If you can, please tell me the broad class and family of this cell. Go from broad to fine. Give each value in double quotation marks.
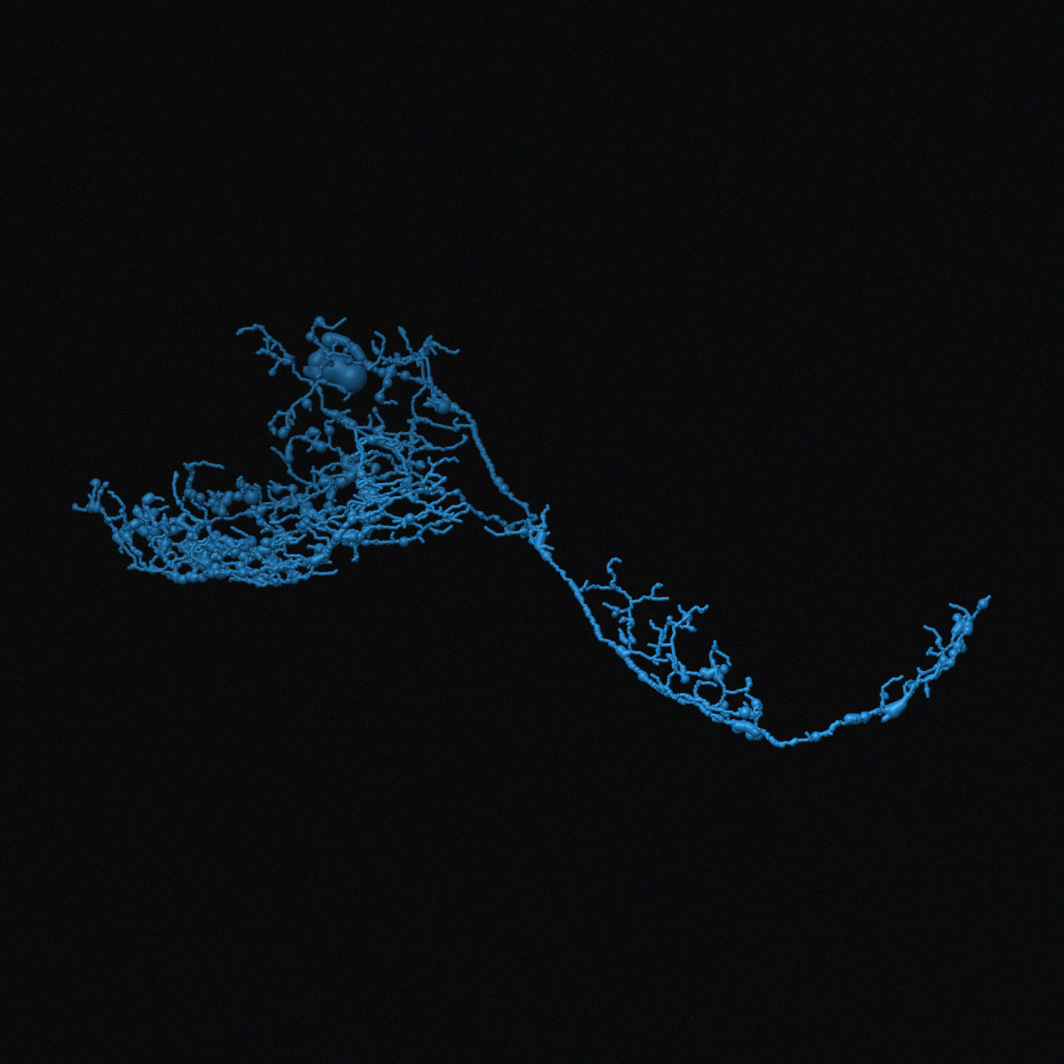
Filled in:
"nerve-cord intrinsic neuron", "hemilineage 01B"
